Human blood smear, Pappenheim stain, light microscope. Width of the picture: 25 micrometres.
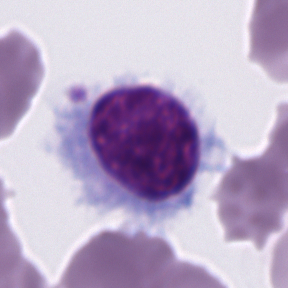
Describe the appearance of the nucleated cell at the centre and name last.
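The chromatin is dark purple and mottled, with small lighter patches. Pale light blue cytoplasm surrounds the nucleus. The nucleus sits off-centre, so the widest band of cytoplasm lies on its left side. A single small purple dot lies at the upper left edge of the cytoplasm. This is a hairy cell.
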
